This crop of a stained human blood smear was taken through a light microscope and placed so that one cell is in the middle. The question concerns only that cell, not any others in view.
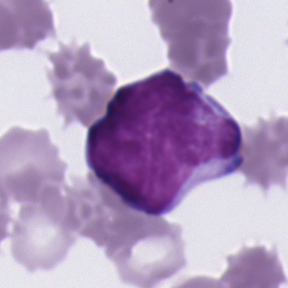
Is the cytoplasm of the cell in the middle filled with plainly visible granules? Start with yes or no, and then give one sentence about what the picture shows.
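No. No granules are visible in the cytoplasm.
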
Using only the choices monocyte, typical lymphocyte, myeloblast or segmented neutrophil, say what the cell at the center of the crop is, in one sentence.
Positioned in the middle of the crop is a myeloblast.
